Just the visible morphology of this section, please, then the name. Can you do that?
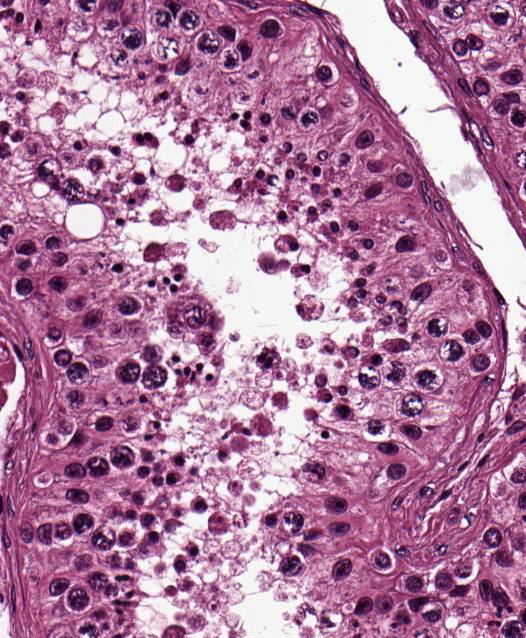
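Around the tubule runs a thin band of flattened, spindle-shaped cells with elongated nuclei. Its lining is many layers of cells stacked from wall toward a central lumen. Middle layers hold many large round nuclei with coarse, clumped chromatin; small, dark, condensed nuclei gather mainly in the inner layers beside the lumen. This is testis.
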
